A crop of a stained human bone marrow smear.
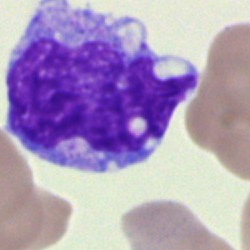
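Monocyte with an irregular outline and a bumpy, blebbed upper edge. Its dark purple chromatin is coarsely clumped, with small paler patches. Several clear vacuoles sit in the cytoplasm along the upper edge; a small round clear one lies over the lower right part of the nucleus.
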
